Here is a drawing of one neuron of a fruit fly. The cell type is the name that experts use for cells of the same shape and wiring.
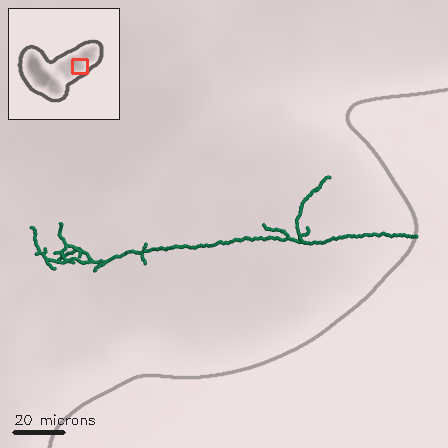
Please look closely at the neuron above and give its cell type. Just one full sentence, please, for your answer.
The cell type SNpp59 includes this neuron.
